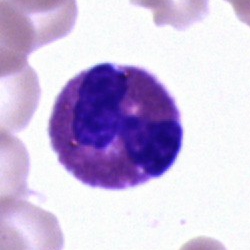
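Eosinophil, the central cell in a stained human bone marrow smear. Its outline looks round and smooth, as far as I can tell. I'd say the nucleus is divided into two lobes, one toward the upper left and the other toward the lower right. I see no nucleoli in it.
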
